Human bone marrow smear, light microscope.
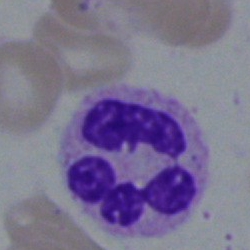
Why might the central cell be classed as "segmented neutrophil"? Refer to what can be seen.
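Here the nucleus is split into four separate lobes. Its chromatin is dark purple and coarsely clumped.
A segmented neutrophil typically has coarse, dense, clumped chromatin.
So that clumping goes with the segmented neutrophil. The cytoplasm is pale pinkish-lilac, with only fine, faint granularity.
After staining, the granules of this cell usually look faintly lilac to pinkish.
The faint pinkish-lilac tone here goes along with that too.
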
